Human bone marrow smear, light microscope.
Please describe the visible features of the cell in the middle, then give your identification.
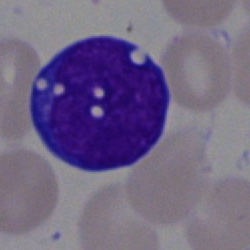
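First, the outline: round and smooth. Next, the cytoplasm: only a narrow rim of deep blue around the nucleus. Then the chromatin: finely granular and evenly spread. Last, several small round clear spots lie over the cell. This is a blast.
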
